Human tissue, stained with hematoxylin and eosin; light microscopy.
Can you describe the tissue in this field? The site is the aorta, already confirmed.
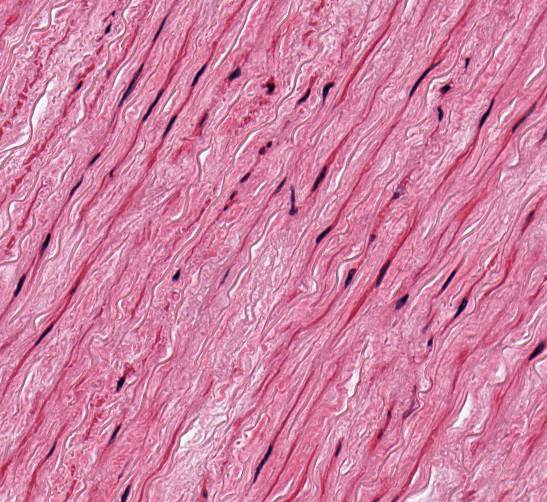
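Wavy fibres, not straight along their length, pink with eosin. Nuclei lie with long axes parallel to them. Between many: narrow clear clefts.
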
